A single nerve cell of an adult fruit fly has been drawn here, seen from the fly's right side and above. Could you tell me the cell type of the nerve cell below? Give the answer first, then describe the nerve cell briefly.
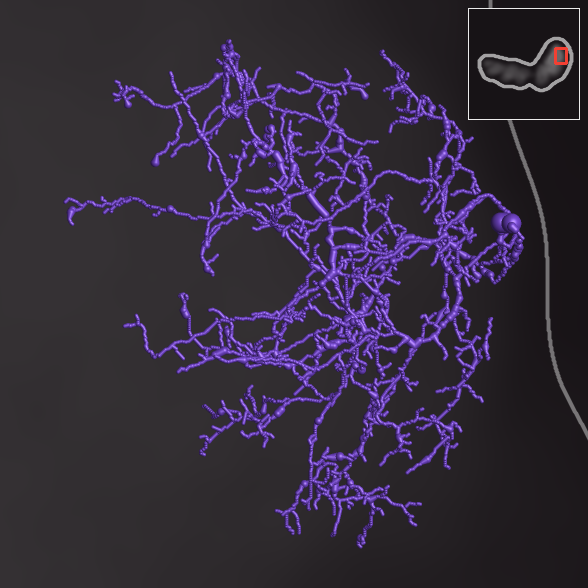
It is of cell type AVLP294. This is a central-brain intrinsic neuron. Its cell body lies on the right of the picture. The picture shows more than a hundred branch ends.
